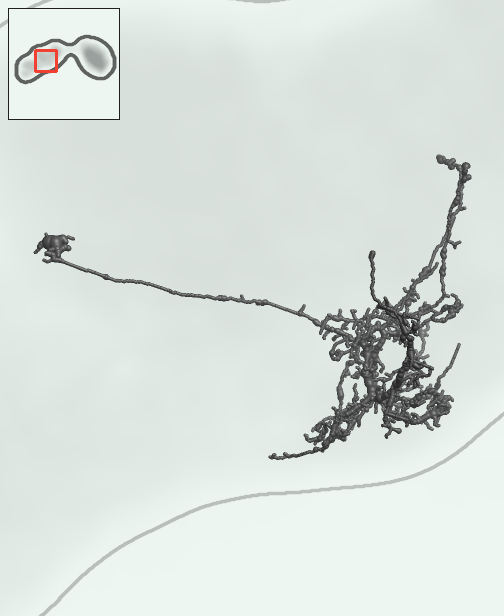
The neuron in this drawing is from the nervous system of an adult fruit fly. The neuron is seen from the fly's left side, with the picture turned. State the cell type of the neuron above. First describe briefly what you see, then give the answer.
The cell body can be seen on the left of the picture. Dozens of branch ends can be seen. This is a nerve-cord intrinsic neuron. It is of cell type vMS12_a.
